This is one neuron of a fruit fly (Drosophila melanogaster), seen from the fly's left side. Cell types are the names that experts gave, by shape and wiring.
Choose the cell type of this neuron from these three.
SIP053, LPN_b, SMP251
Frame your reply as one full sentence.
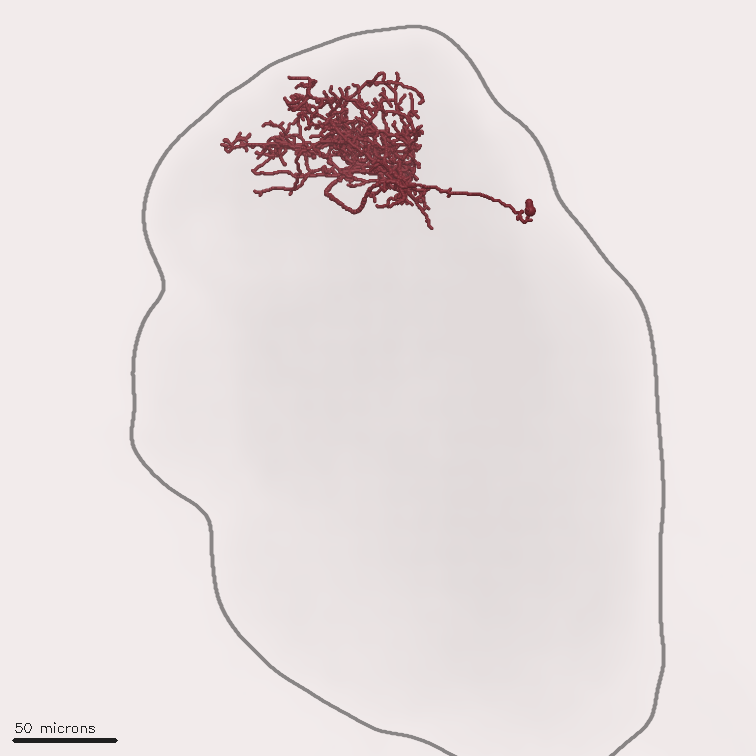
This neuron counts as a member of the cell type SMP251.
